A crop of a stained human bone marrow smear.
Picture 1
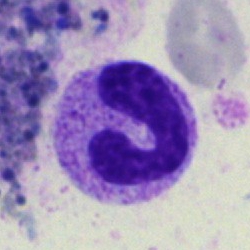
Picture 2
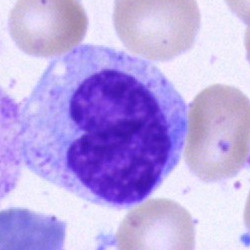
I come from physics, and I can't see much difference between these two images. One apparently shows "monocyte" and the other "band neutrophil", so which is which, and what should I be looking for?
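Picture 1 is the band neutrophil, and picture 2 is the monocyte. Starting with the chromatin: picture 1 has it dense, dark purple and coarsely clumped, while in picture 2 it is clumped with lighter patches between darker areas.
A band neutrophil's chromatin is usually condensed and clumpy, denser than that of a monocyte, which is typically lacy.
The nucleus in picture 2 is kidney-shaped with a notch on its left side, and it sits toward the right, leaving a wider band of cytoplasm on the left. That cytoplasm is plentiful and pale grey-blue.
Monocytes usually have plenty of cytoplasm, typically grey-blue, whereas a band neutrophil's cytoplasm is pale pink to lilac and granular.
Both outlines are round and smooth, though picture 2 has a few gently flattened sides and no projections or blebs. Picture 1 shows no nucleoli and no vacuoles.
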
